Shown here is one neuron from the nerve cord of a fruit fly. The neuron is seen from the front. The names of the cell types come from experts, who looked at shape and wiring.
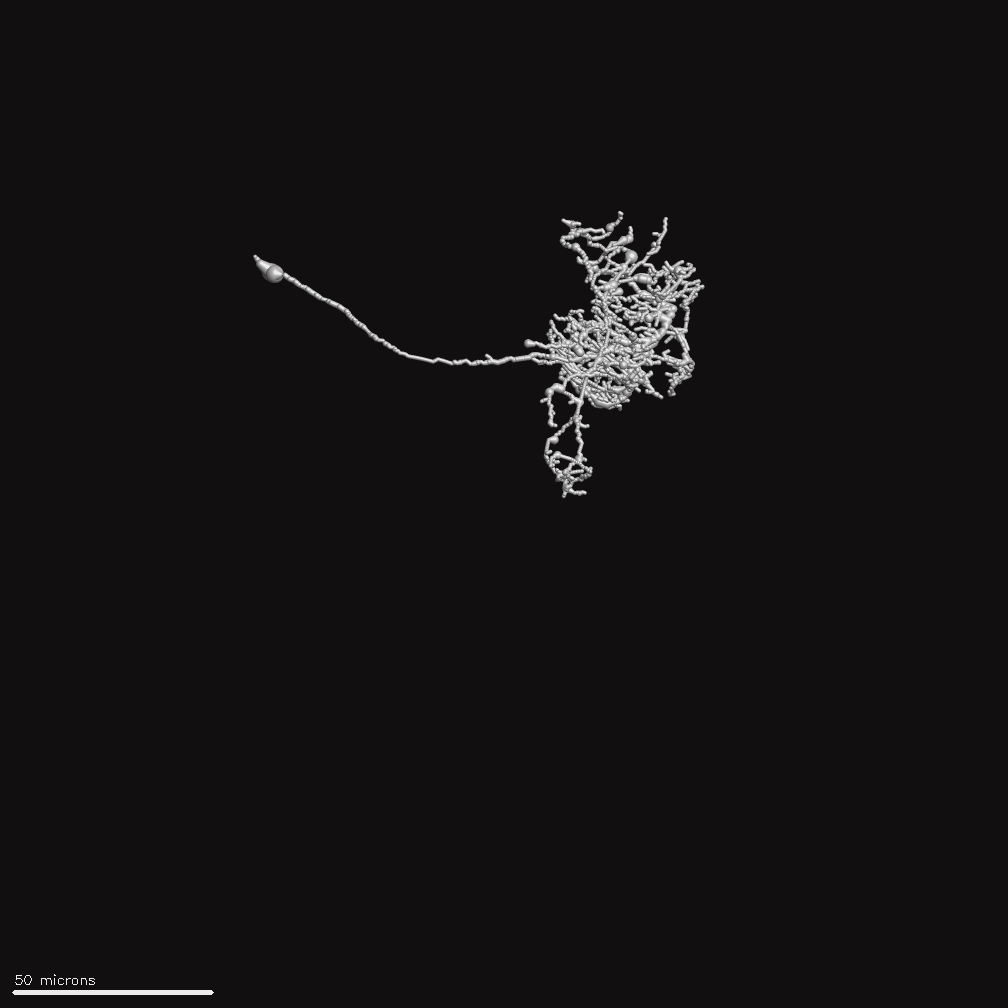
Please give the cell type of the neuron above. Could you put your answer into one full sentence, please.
The neuron is of cell type IN01A061.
